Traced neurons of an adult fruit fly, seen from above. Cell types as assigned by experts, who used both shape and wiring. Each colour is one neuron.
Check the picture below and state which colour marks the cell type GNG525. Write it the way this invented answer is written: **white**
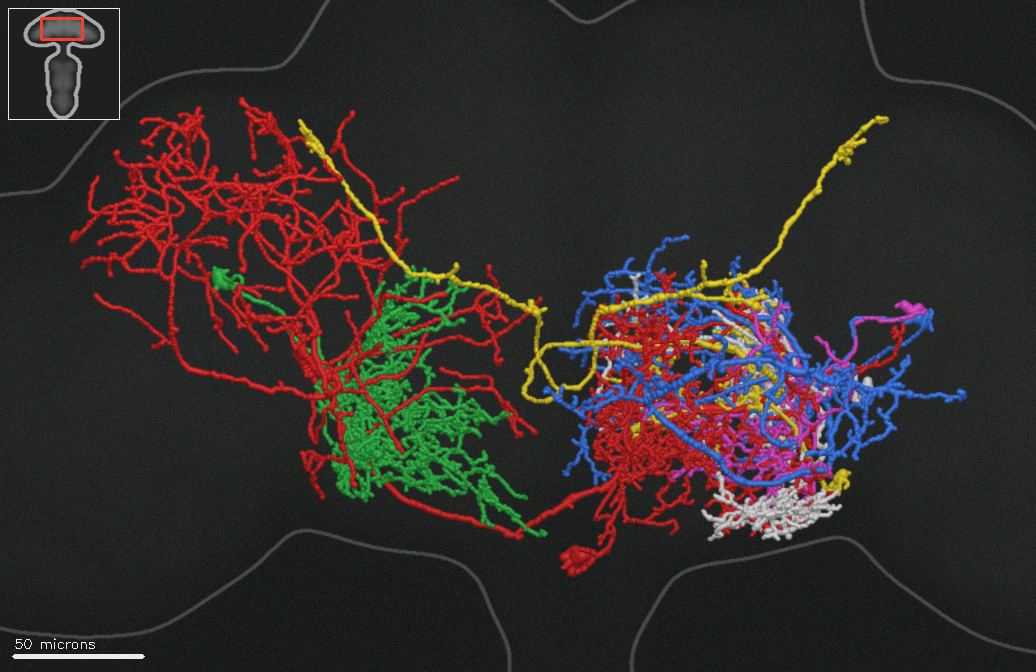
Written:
**yellow**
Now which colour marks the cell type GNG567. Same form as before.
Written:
**magenta**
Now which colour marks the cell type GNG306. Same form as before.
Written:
**white**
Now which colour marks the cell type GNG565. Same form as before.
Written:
**green**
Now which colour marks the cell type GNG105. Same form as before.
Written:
**red**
